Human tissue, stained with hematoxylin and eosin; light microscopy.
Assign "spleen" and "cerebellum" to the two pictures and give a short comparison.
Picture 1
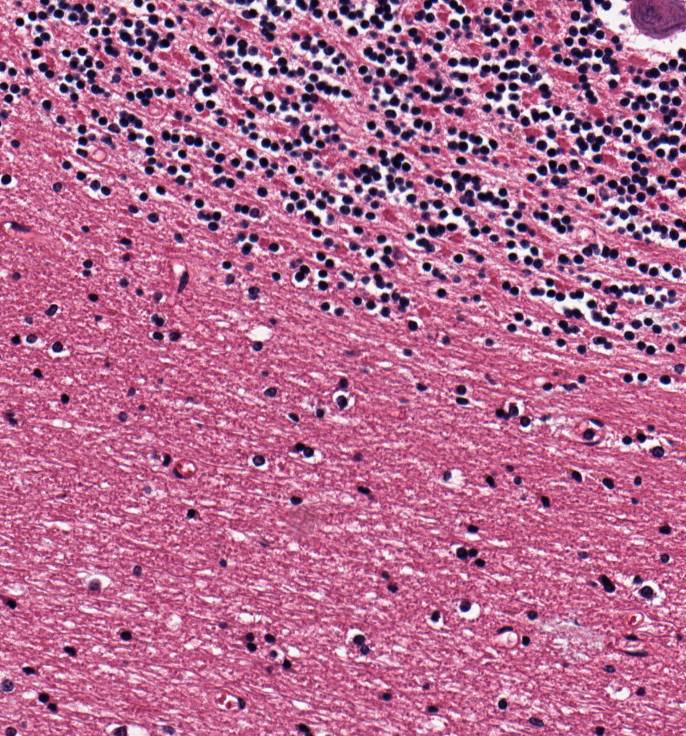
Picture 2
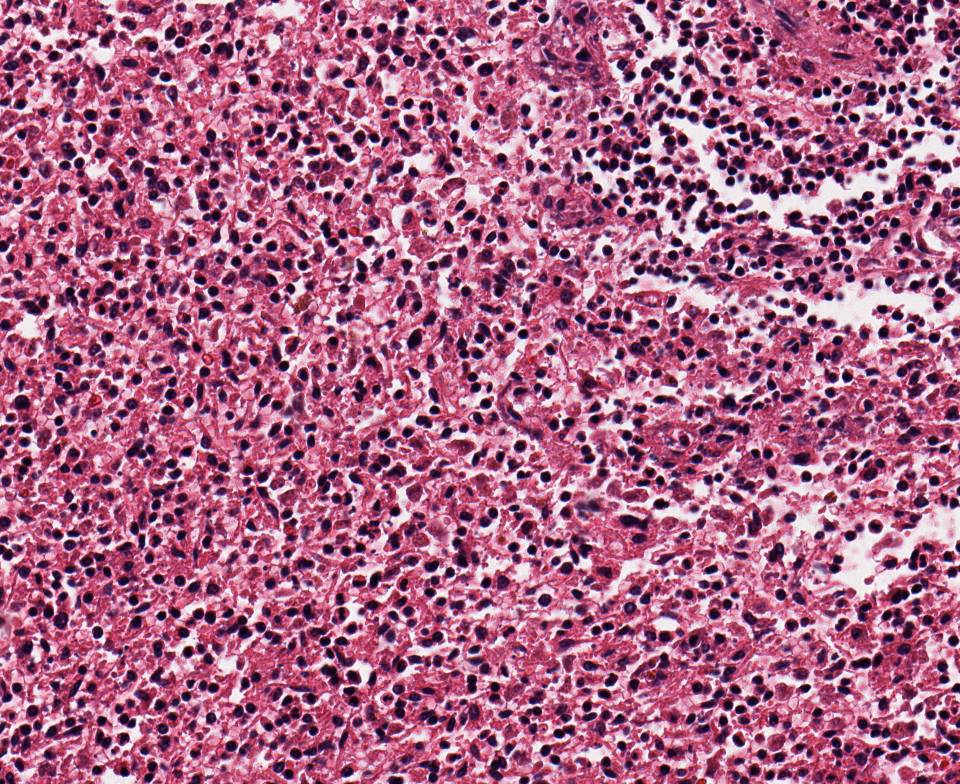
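Let's settle the names first: picture 1 is cerebellum, and picture 2 is spleen. In the cerebellum, a dense band of small, round, dark nuclei with hardly any cytoplasm fills the upper part, and its edge slopes lower on the right than on the left. Below it lies pale pink fibrillary tissue with few nuclei, its fine streaks running roughly parallel to that edge.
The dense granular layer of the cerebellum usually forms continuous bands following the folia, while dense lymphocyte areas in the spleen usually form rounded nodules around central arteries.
The spleen is instead one diffuse, densely cellular sheet, with small dark round nuclei, consistent with lymphocytes, scattered throughout, and a few cells holding golden-brown granules.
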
